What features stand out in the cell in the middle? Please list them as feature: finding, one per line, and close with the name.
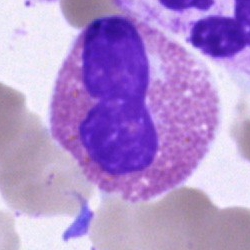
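Chromatin: condensed, dark purple.
Cytoplasm: abundant, broadest to the right of the nucleus.
Granules: fine, pink-lilac, filling the cytoplasm.
Orange dots: a few, small, scattered among the pink-lilac granules.
Cell type: eosinophil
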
